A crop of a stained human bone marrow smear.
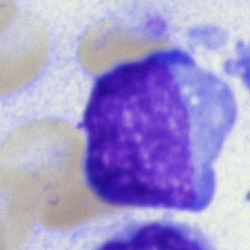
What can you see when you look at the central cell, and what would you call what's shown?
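The nucleus is roughly square and has no lobes, and it sits toward the left side of the cell. Most of the cytoplasm lies on the right side of the nucleus. On the left edge, a small pointed tag sticks out. It is a blast.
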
